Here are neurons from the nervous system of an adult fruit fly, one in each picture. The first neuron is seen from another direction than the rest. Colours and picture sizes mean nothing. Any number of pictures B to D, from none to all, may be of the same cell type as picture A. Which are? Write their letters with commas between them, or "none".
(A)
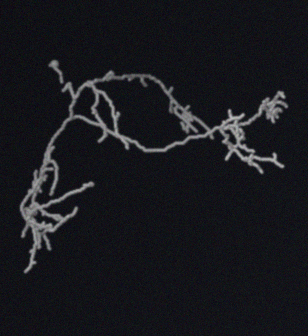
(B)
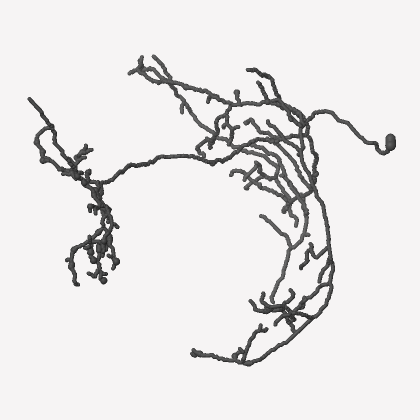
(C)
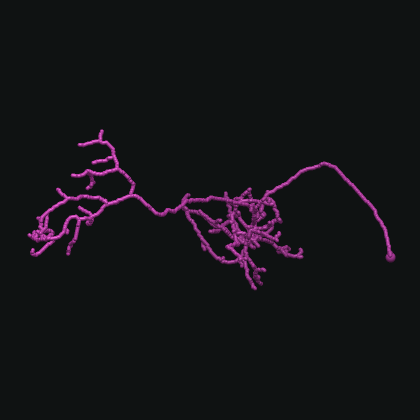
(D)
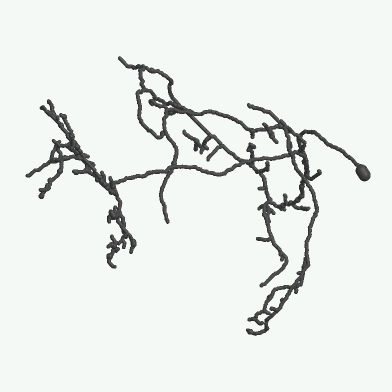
B, D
